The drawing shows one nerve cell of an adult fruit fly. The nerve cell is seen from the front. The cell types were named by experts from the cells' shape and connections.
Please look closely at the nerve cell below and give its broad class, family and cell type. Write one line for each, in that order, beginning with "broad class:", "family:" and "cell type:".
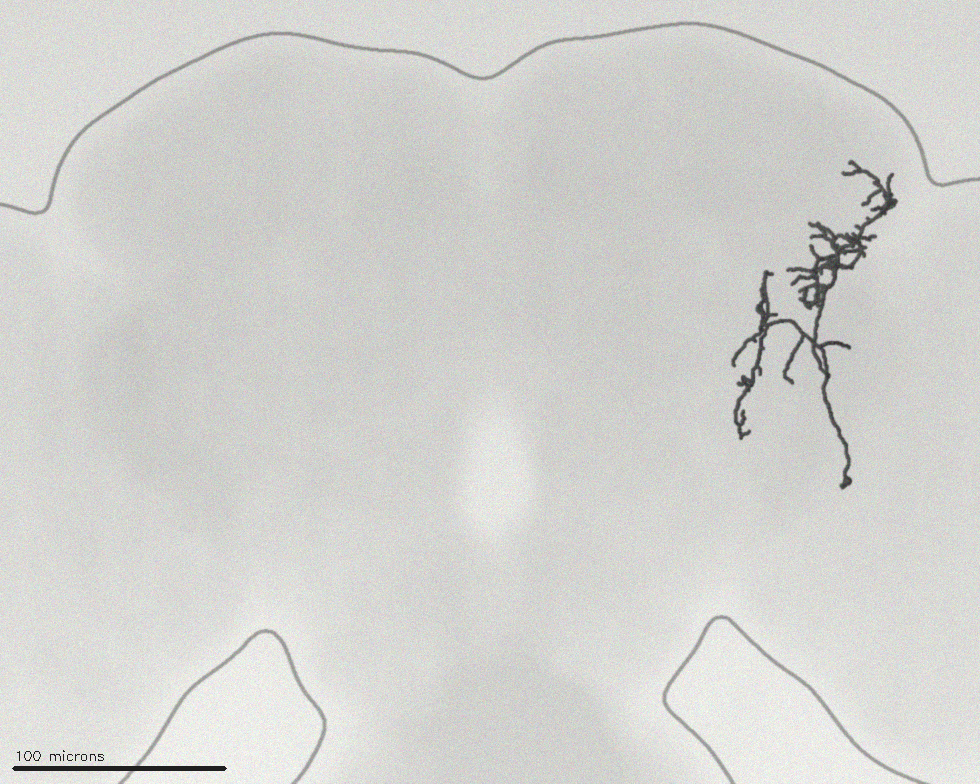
broad class: central-brain intrinsic neuron
family: hemilineage VLPl&p2_lateral
cell type: LHAV1a4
